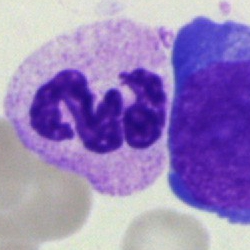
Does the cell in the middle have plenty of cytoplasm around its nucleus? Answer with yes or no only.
Yes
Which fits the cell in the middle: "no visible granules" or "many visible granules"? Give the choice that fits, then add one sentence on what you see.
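Many visible granules. Fine pinkish-lilac granules are spread throughout the cytoplasm.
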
